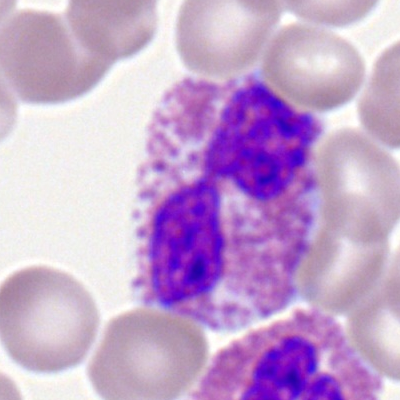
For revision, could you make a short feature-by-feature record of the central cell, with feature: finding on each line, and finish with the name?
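Nucleus: two lobes, nothing more.
Lobe position: one upper right, the other lower left.
Chromatin: coarsely clumped, you'll notice.
Granules: packed densely through the cytoplasm.
Name: eosinophil.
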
